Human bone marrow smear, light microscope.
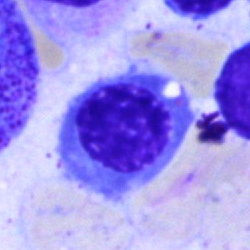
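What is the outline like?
Round to oval, and smooth.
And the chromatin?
Coarse and clumped: dark purple masses with paler gaps.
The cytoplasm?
Moderate in amount, medium blue, with one small clear white round spot at the upper right.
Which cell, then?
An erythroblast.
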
